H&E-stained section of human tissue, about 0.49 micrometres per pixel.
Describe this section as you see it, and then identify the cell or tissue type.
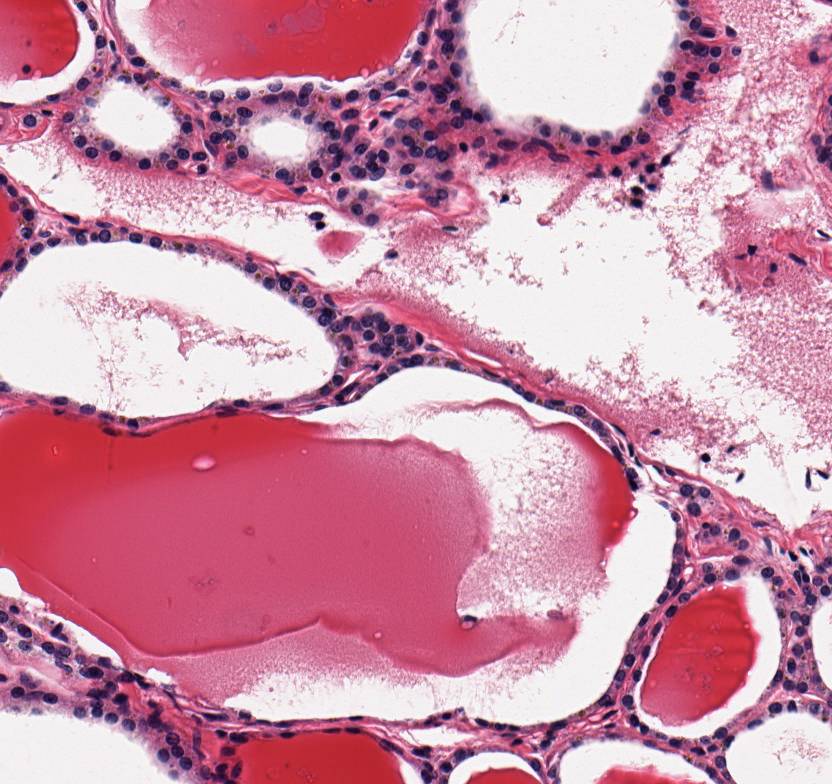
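Closely packed follicles, rounded to oval and of widely varying size, make up the field. The largest spans the lower left and centre and is filled mostly with deep pink colloid. A single layer of flattened to low cuboidal cells with small round dark nuclei lines each follicle. Between follicles the tissue is scant: thin septa carrying delicate pink fibres and small capillaries. This section is thyroid.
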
